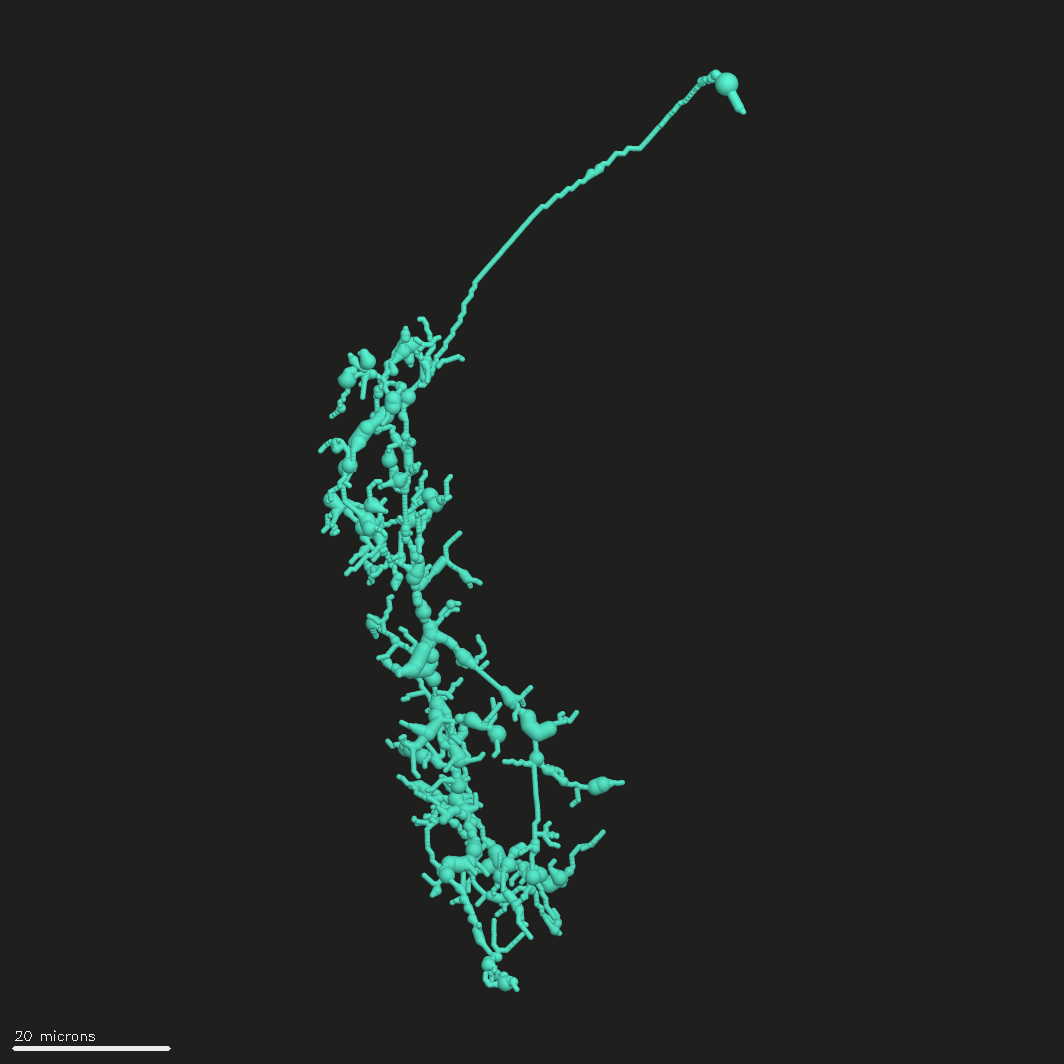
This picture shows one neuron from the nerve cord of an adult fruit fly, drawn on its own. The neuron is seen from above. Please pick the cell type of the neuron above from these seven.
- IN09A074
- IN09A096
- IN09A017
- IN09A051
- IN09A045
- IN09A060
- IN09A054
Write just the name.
IN09A060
